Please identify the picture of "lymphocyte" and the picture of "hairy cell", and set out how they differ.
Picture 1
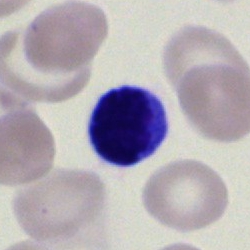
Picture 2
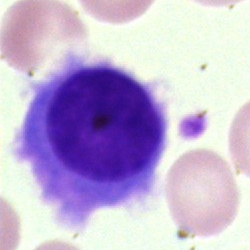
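Looking at the two together, I'd put the lymphocyte in picture 1 and the hairy cell in picture 2. The edges strike me first: the lymphocyte is round with a smooth, even outline and no projections, while the hairy cell has an irregular border with small bumps and projections all around it. Then the cytoplasm: in picture 1 there is very little, showing at most as a thin rim at the edge, but in picture 2 the nucleus sits toward the upper right and leaves a broader band of cytoplasm at the lower left.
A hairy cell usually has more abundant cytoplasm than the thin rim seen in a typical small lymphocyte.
In the hairy cell that cytoplasm is stained blue-purple. The chromatin differs too: dense and a deep blue-purple in the lymphocyte, but fine and evenly spread without coarse clumps in the hairy cell. I can't see any nucleoli in the lymphocyte's nucleus. Neither cell shows distinct granules, so that doesn't separate them.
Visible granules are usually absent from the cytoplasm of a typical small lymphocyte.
One more thing in picture 2: a small purple fragment without a nucleus lies just to the right of the hairy cell.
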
